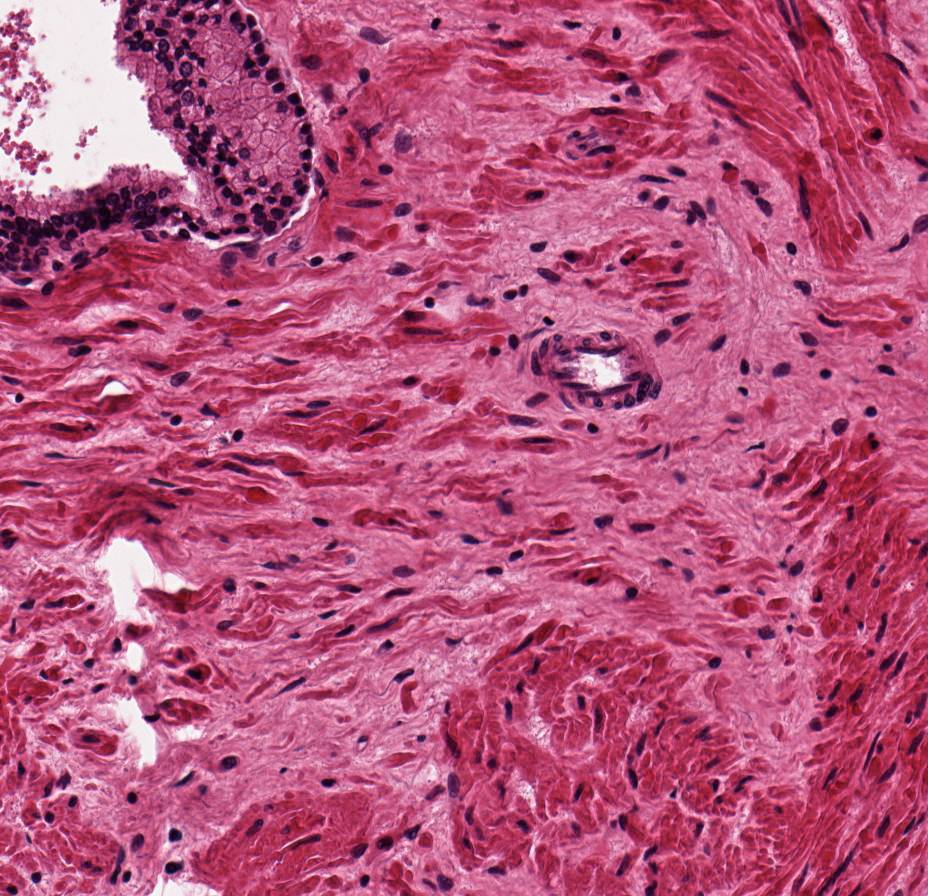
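Prostate, H&E: smooth muscle bundles separated by paler pink fibrous stroma fill most of field. Bundles run in different directions: cut lengthwise at left, cut across at lower right. Smooth muscle nuclei elongated, blunt-ended. Upper left: epithelium of cells with pale, clear cytoplasm and small dark nuclei lining a lumen.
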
